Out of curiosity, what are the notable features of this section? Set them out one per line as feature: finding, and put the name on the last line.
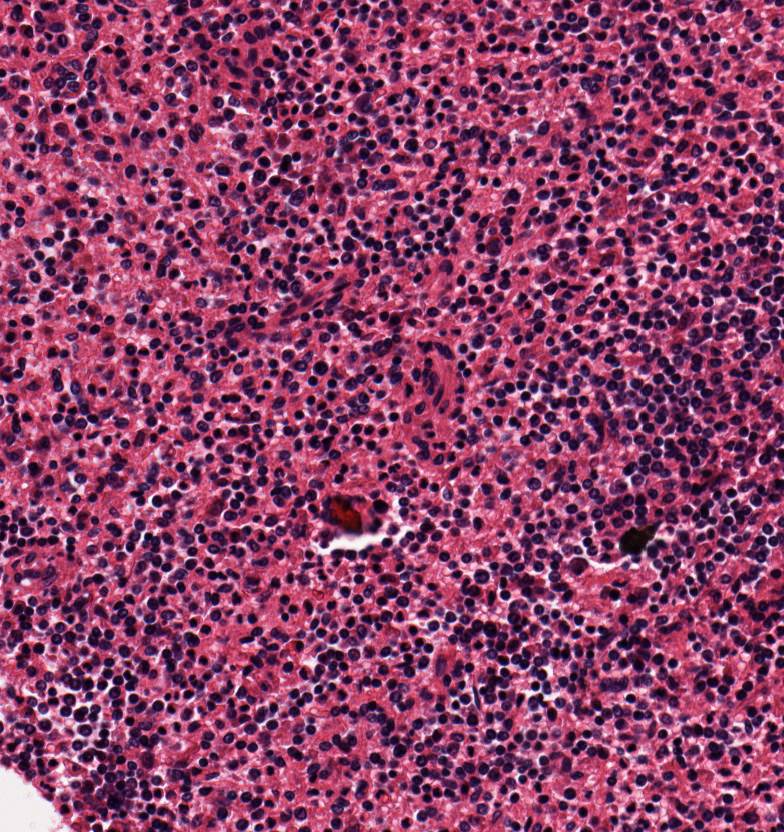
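Layout: just a dense, diffuse sheet of cells; no follicles, glands or other organised units
Cells: mostly small lymphocytes, round dark nuclei, very little cytoplasm
Background: pink, finely granular eosinophilic material between the nuclei throughout
Spindle nuclei: a few, in short oblique streaks just above the centre
Identity: spleen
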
